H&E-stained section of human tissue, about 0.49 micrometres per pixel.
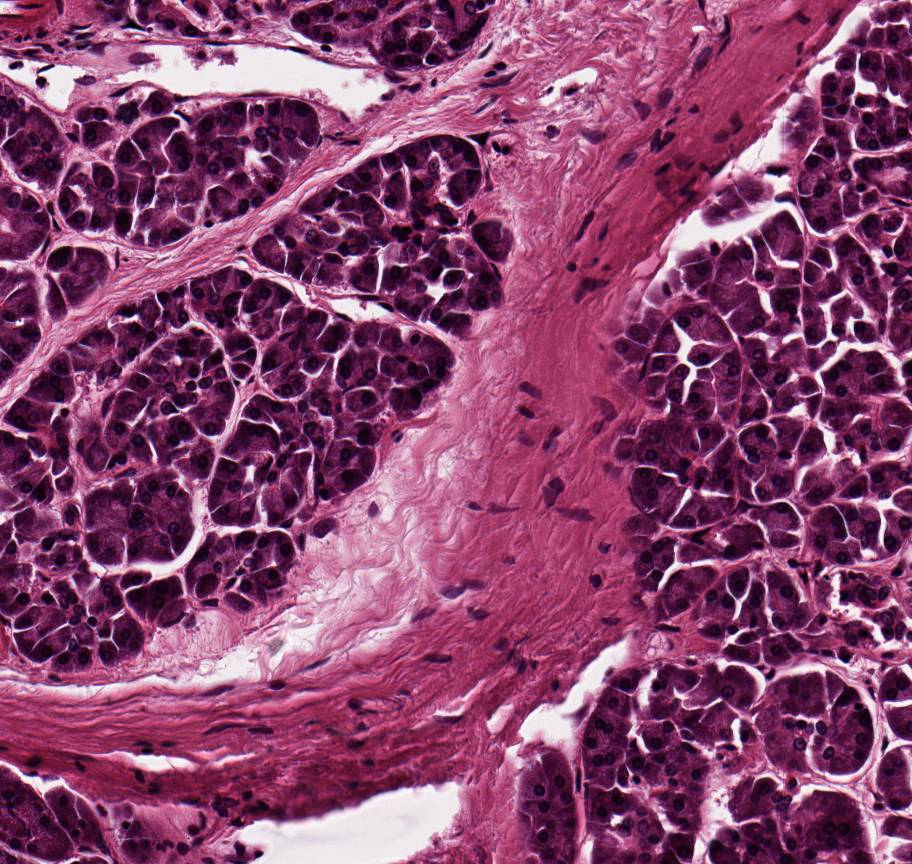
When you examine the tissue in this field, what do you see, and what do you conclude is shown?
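Hmm, densely packed glandular lobules sit left and right, parted by a broad pink fibrous band that runs diagonally from upper right to lower left. Their acini are small and rounded, cells closely packed, no wide central lumens, round nuclei mostly toward the outer edge. In the band: wavy collagen, scattered spindle-shaped nuclei. It is pancreas.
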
